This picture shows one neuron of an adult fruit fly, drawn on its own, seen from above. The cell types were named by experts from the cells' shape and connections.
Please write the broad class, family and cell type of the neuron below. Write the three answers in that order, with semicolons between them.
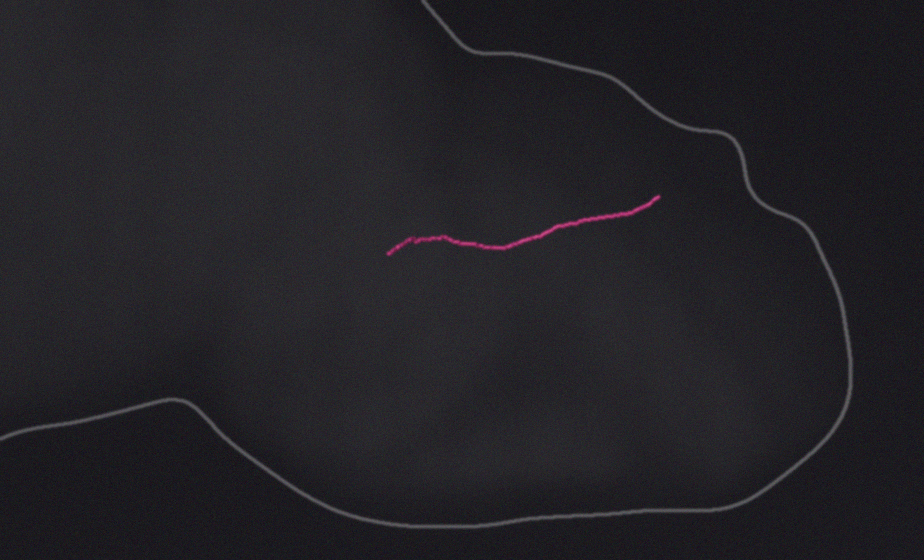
photoreceptor or other optic-lobe sensory neuron; class visual; R8y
